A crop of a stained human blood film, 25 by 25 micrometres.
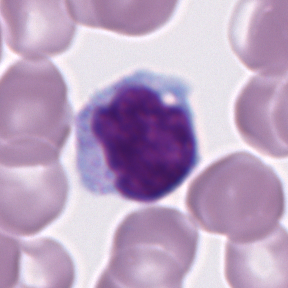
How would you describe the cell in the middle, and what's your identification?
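First, the outline: irregular and somewhat angular, not smoothly round. Next, the nucleus: its outline is irregular and bumpy. Then the cytoplasm: its rim is wider on the left of the nucleus than on the right. Last, a small clear white spot sits at the upper right edge of the nucleus. The cell is a typical lymphocyte.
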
